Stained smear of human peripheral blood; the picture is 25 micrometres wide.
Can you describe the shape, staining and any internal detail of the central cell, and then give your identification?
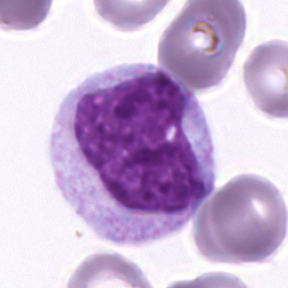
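You'll notice the outline is round and smooth, and there's a notch in the right side of the nucleus. The cytoplasm holds fine pink-violet granules, and no vacuoles are seen in it. That one's a myelocyte.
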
